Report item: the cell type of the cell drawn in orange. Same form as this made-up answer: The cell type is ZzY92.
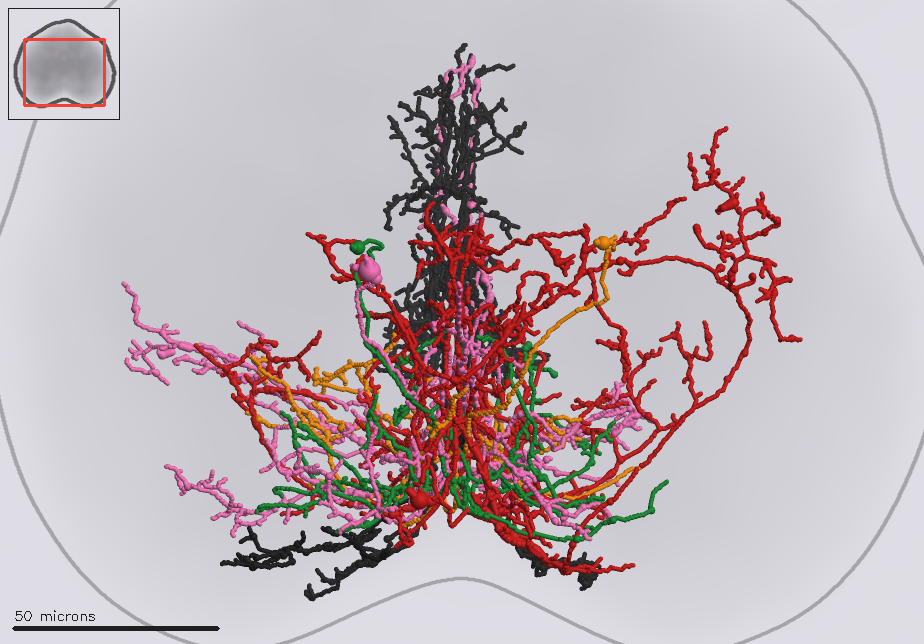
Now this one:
The cell type is IN09B053.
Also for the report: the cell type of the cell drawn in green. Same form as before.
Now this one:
The cell type is IN09B050.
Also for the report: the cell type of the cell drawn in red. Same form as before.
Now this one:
The cell type is IN13B015.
